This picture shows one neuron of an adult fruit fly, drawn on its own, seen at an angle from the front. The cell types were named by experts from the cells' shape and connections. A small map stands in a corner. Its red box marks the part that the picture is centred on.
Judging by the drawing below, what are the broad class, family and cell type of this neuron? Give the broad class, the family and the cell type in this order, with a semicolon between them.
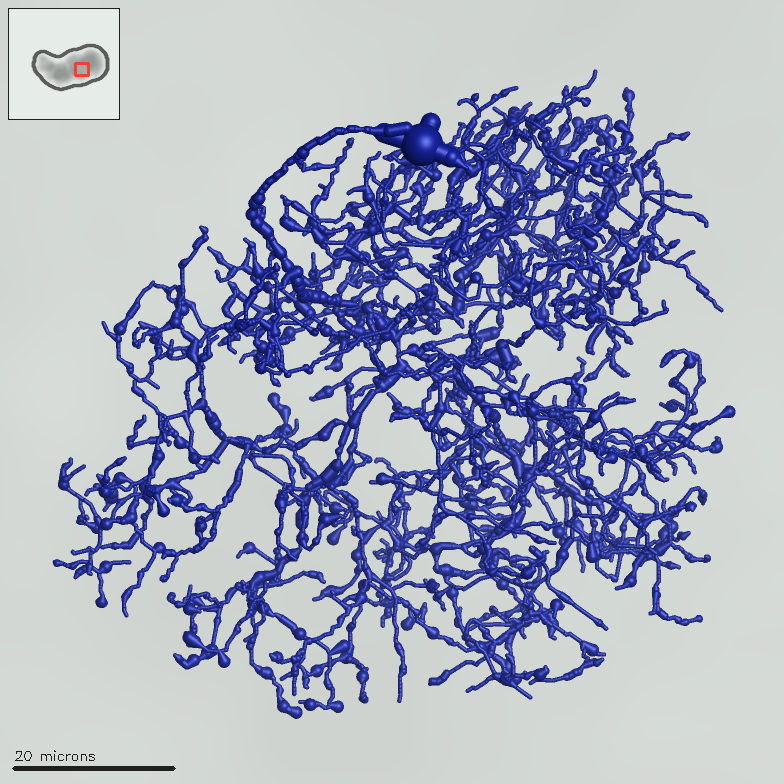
central-brain intrinsic neuron; hemilineage ALl1_dorsal; lLN2X12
